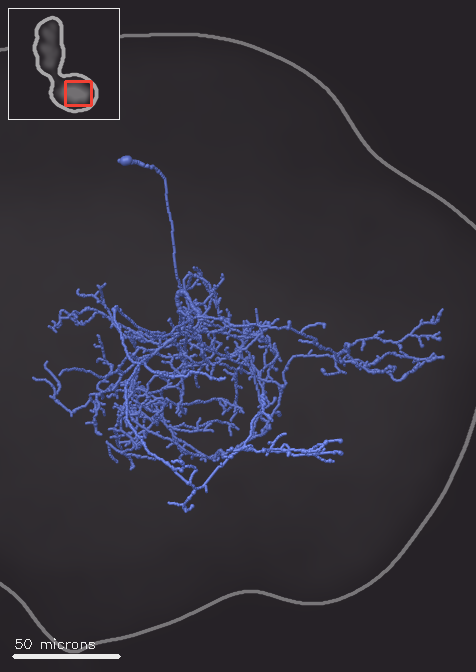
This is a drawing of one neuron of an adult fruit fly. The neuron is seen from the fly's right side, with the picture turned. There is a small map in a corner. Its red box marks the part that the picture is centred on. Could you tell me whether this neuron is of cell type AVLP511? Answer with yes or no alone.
no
